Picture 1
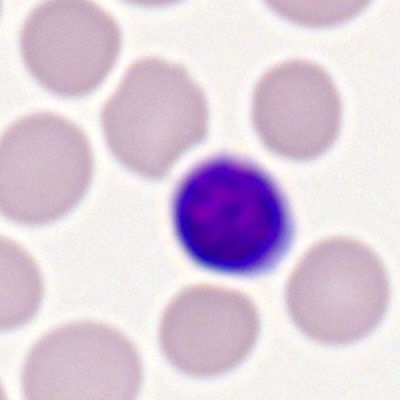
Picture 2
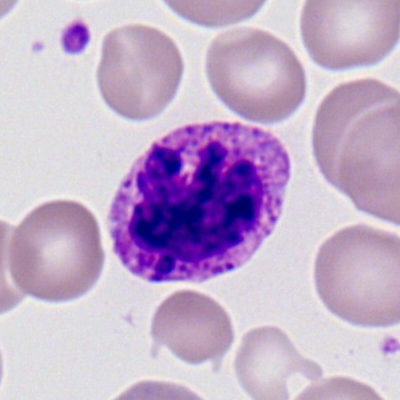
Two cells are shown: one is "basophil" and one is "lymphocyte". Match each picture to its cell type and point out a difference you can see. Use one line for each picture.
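In picture 1 we see a lymphocyte: No granules are visible in the cell.
In picture 2 we see a basophil: Dark purple granules are scattered through the cytoplasm.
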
